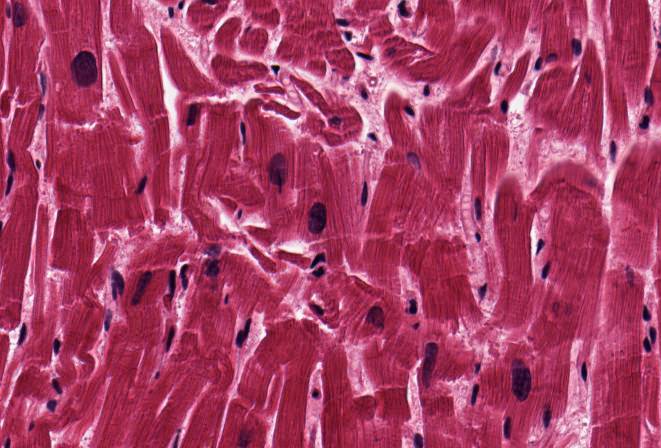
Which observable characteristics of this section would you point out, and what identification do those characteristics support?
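Rather than lying as separate parallel cylinders, the muscle fibres branch and join their neighbours. Their nuclei sit centrally, not at the fibre edges, and several, as at the upper left and lower right, are large, oval and dark-staining. Eosin stains the muscle cytoplasm a deep pink-red. This is the left ventricle of the heart.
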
